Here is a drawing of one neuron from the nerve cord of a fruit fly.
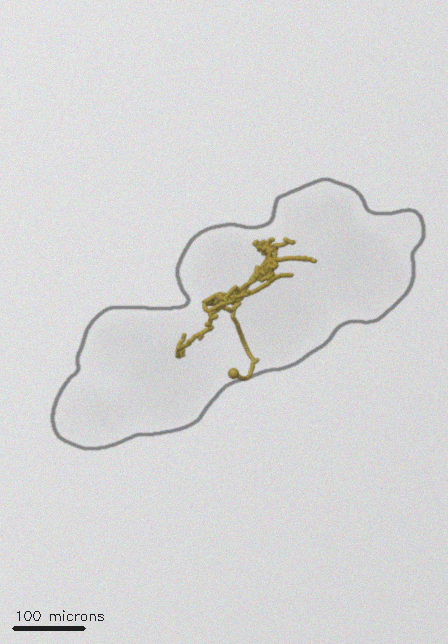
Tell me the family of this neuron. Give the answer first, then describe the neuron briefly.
The family is hemilineage 19B. It is a nerve-cord intrinsic neuron. By the scale bar it is about 200 microns tall in this view. As drawn here it is about as wide as it is tall.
